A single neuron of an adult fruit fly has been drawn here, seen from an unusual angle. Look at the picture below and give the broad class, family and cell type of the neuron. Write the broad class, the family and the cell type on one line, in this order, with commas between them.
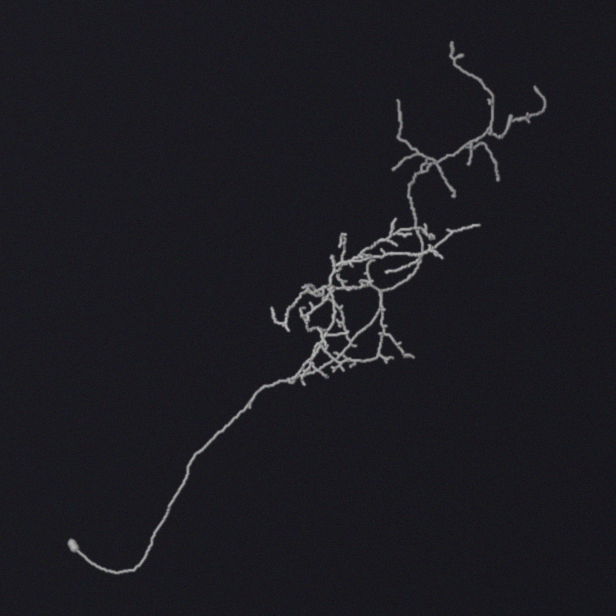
central-brain intrinsic neuron, hemilineage MX7, GNG657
